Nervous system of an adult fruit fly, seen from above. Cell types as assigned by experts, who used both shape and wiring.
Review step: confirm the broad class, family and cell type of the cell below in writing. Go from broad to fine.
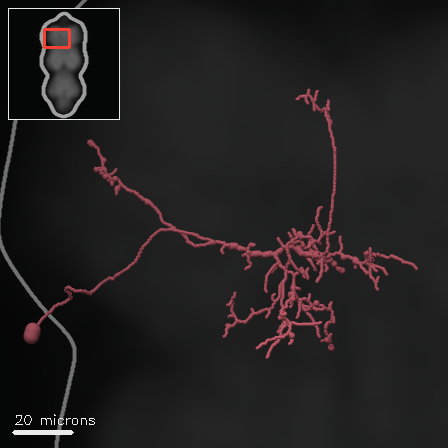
nerve-cord intrinsic neuron; hemilineage 21A; IN21A073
